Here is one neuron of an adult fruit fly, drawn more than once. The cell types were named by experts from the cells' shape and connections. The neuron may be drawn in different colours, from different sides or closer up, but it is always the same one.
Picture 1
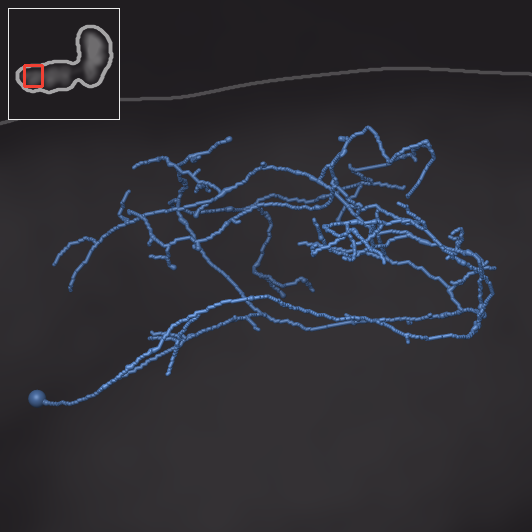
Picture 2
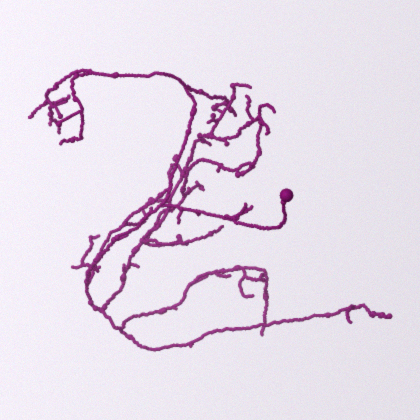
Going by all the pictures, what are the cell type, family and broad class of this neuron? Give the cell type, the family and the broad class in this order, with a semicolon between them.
IN04B048; hemilineage 04B; nerve-cord intrinsic neuron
